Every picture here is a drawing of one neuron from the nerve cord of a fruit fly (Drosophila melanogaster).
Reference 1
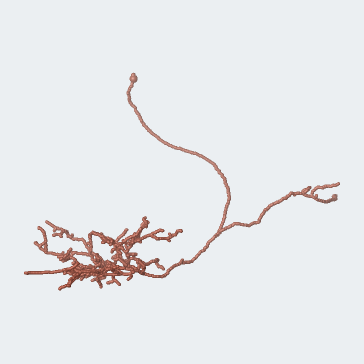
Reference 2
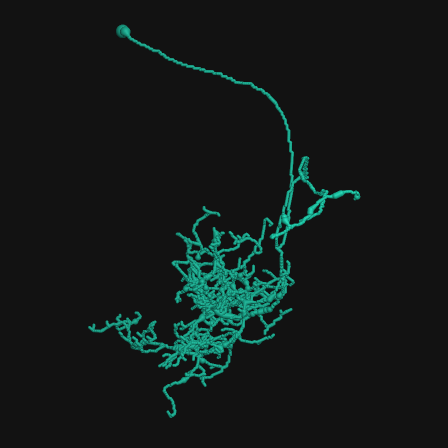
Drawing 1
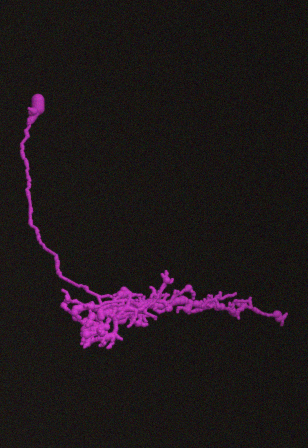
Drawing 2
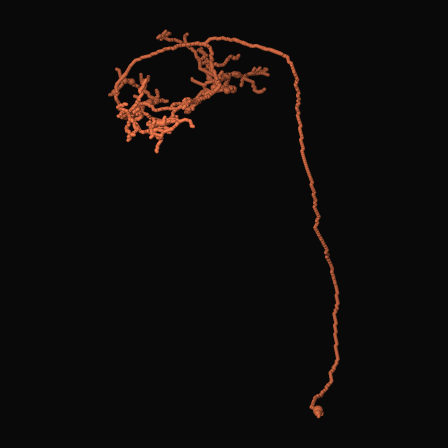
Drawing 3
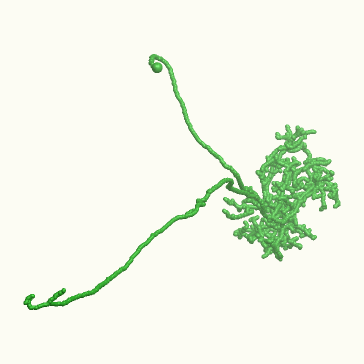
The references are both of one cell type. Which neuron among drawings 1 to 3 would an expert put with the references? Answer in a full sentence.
The neuron in drawing 3 is of the same cell type.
